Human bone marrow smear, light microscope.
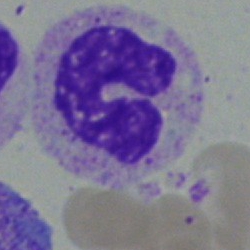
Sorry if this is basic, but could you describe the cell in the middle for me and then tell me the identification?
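In outline the cell is round and smooth. A deep indentation from the right side gives the nucleus a C shape. Fine, faint lilac granules are present throughout the cytoplasm, and no vacuoles are seen. Identification: band neutrophil.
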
